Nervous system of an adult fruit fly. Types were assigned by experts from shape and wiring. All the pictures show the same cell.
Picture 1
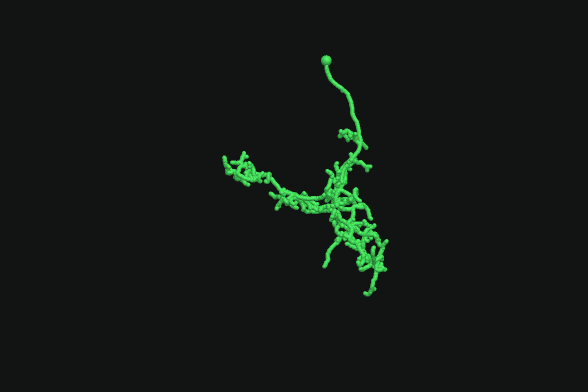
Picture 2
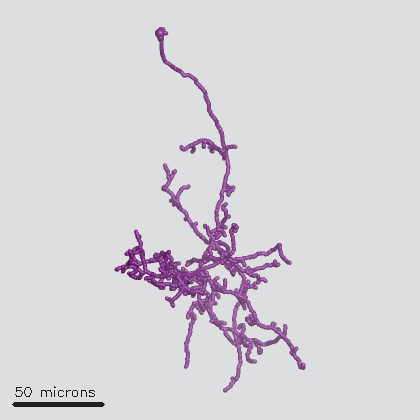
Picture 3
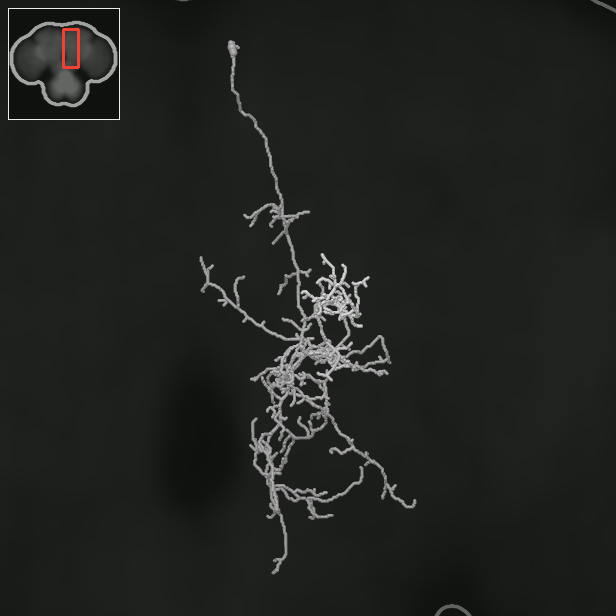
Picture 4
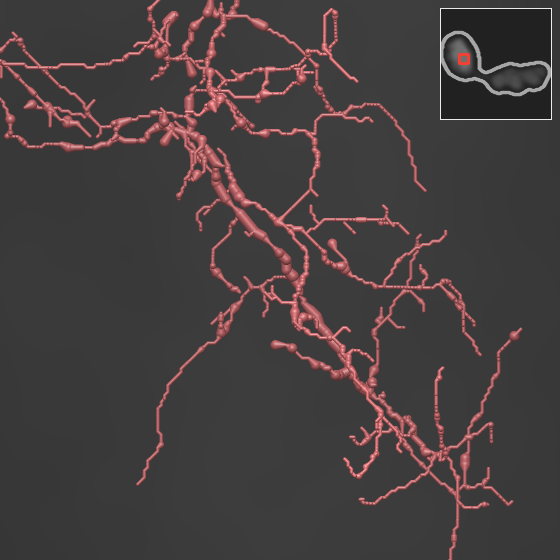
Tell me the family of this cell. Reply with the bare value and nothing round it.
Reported: PPM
